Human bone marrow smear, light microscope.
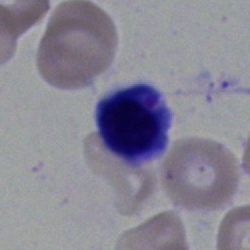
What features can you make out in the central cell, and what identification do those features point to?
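Nucleus occupies nearly the entire cell. Chromatin dense, very dark blue-purple, little internal detail. Cytoplasm scant, no more than a thin rim at the cell edge. Small reddish-purple spot near the upper right edge. Cell type: erythroblast.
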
